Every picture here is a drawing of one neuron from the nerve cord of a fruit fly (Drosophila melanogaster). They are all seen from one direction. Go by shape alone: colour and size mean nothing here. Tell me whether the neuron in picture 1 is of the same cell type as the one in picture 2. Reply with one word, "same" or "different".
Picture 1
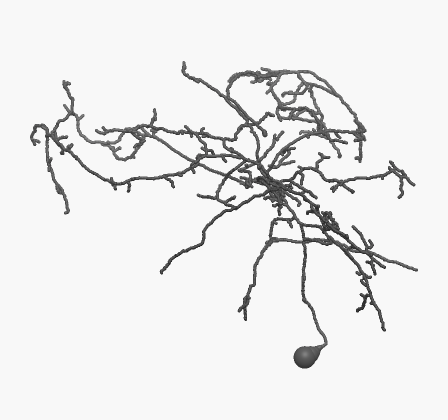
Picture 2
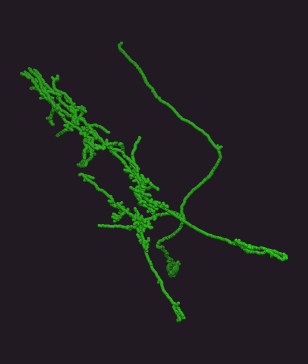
different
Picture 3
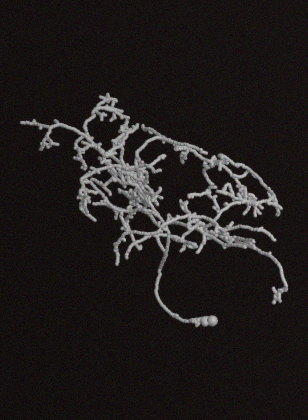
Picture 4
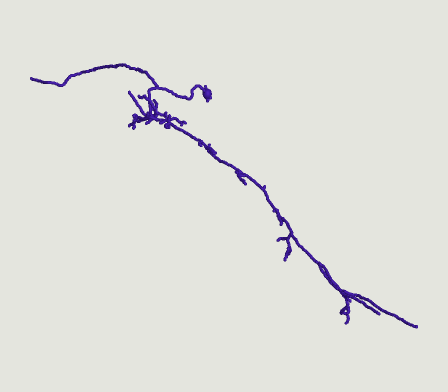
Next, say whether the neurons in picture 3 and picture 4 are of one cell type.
different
